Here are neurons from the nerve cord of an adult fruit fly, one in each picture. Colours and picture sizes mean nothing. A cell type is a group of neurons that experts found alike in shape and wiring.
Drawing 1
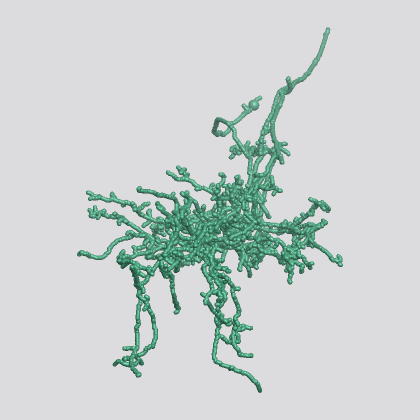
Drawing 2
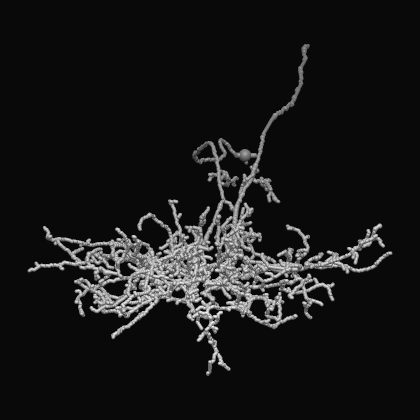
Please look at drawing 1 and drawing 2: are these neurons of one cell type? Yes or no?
no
